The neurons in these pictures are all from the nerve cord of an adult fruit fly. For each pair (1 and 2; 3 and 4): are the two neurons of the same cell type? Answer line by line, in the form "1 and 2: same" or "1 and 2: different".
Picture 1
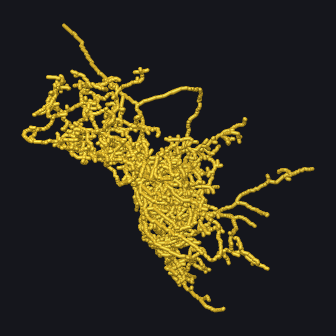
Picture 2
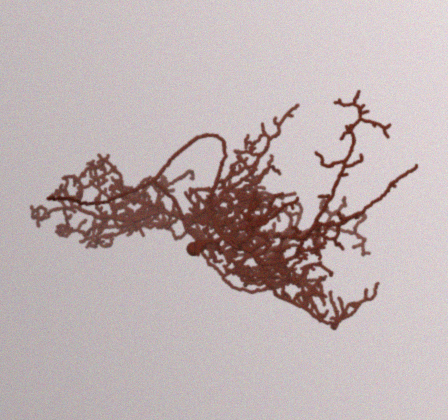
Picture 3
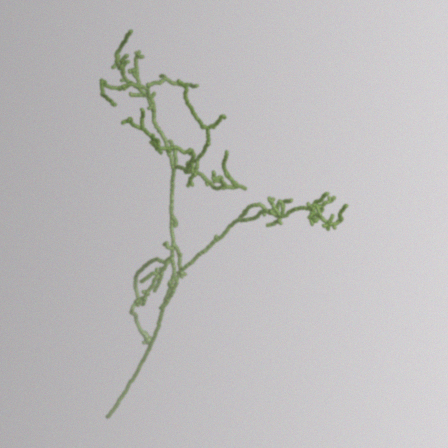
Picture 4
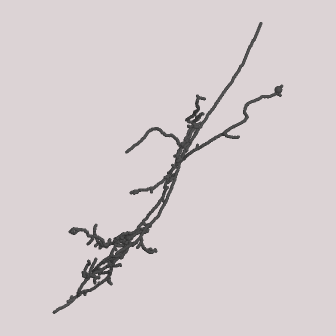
1 and 2: same
3 and 4: same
